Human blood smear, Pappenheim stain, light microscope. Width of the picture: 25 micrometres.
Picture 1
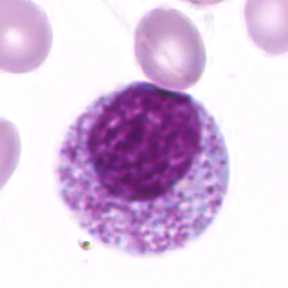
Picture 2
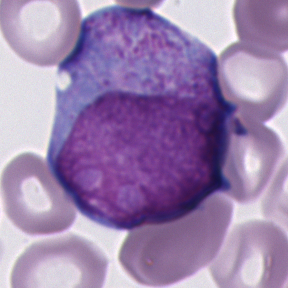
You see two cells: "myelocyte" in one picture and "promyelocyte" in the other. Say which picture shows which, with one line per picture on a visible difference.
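Picture 1 shows a myelocyte: Between the granules the cytoplasm is pale, nearly colourless.
Picture 2 shows a promyelocyte: The cytoplasm is blue and forms a broad cap above the nucleus.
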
